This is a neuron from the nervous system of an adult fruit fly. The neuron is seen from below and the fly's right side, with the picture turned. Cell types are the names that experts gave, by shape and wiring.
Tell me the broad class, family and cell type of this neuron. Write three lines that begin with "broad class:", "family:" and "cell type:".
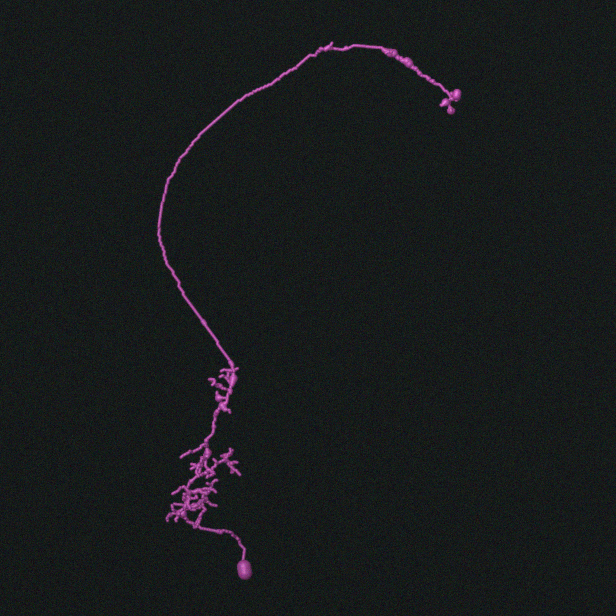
broad class: optic-lobe intrinsic neuron
family: Tm
cell type: Tm12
